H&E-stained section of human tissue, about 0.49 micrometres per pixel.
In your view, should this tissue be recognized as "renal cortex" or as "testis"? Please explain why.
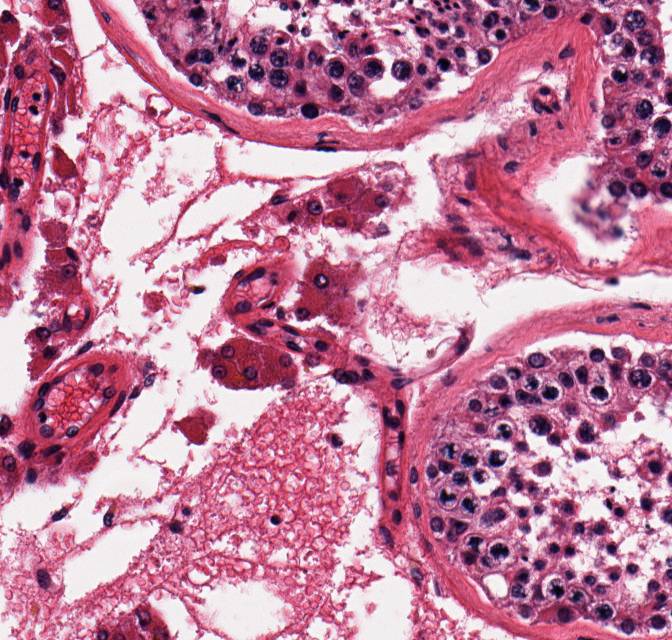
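This is testis. What I go by: parts of rounded tubules, at the top, upper right and lower right, lined by stratified epithelium many cells deep that fills most of each tubule. Many cells inside have large round nuclei with coarse, clumped dark chromatin. Between them sit small clusters of polygonal, deep-pink cells with round nuclei.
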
